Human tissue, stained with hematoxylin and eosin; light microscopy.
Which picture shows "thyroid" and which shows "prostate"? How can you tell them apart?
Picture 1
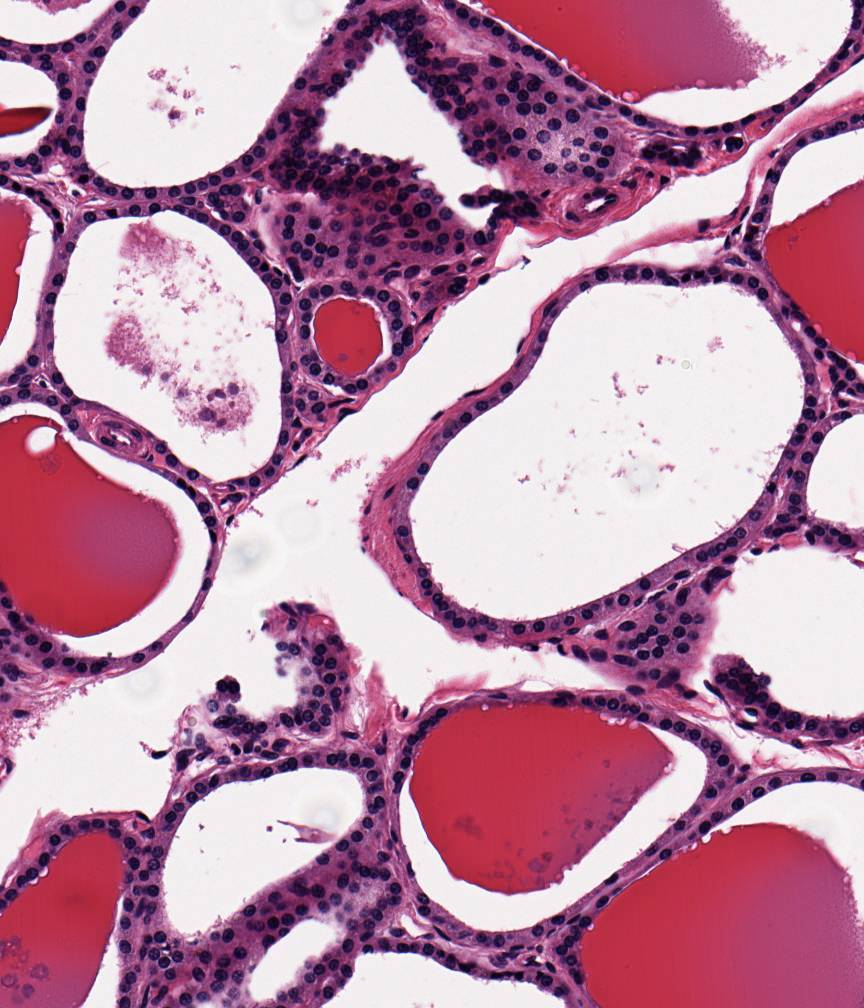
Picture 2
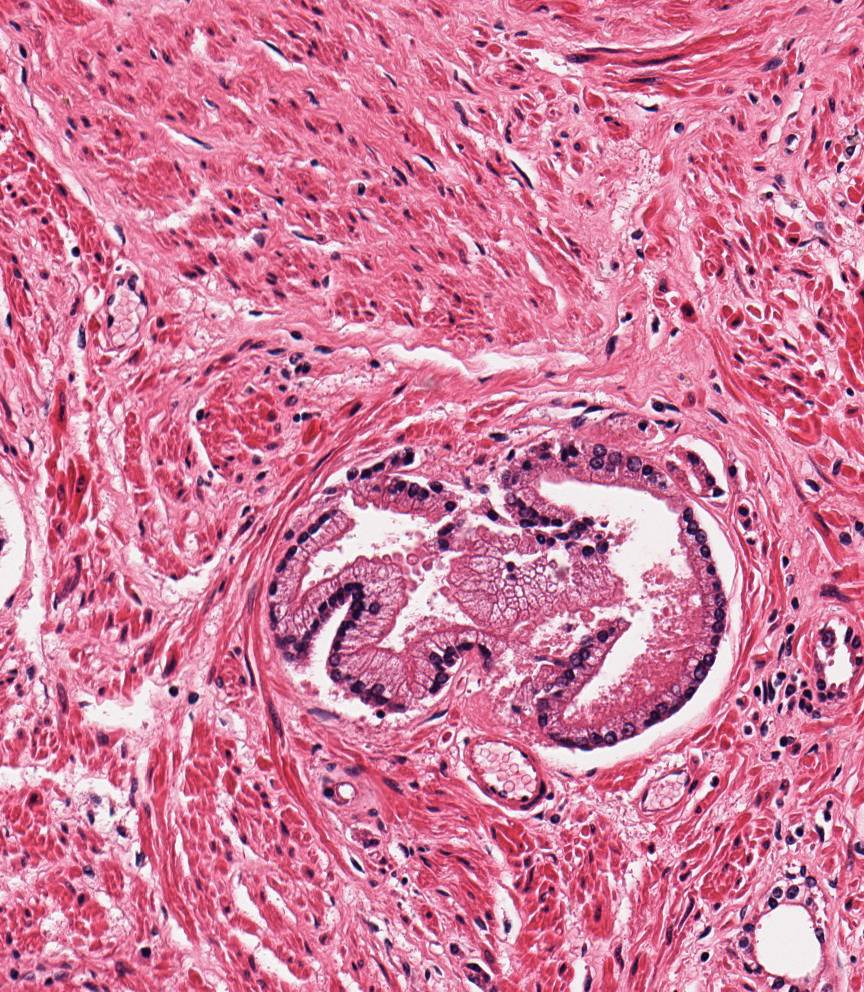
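The thyroid is shown in picture 1 and the prostate in picture 2. In picture 1, many follicles hold homogeneous deep red colloid, for instance at the lower right and along the left edge. Their lining is a single layer of flattened to cuboidal epithelial cells with round, dark, evenly spaced nuclei. Crowded solid clusters of epithelial cells lie between follicles at the top centre. In picture 2 the gland lining is folded, with infoldings projecting into the lumen, and the lining cells have dark nuclei at their base.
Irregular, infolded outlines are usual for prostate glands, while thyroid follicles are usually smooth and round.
The gland is encircled by a thin rim of concentrically arranged spindle cells, and the surrounding smooth muscle bundles run in different directions, some cut lengthwise and some across.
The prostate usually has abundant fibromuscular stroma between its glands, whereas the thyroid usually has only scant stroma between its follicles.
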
